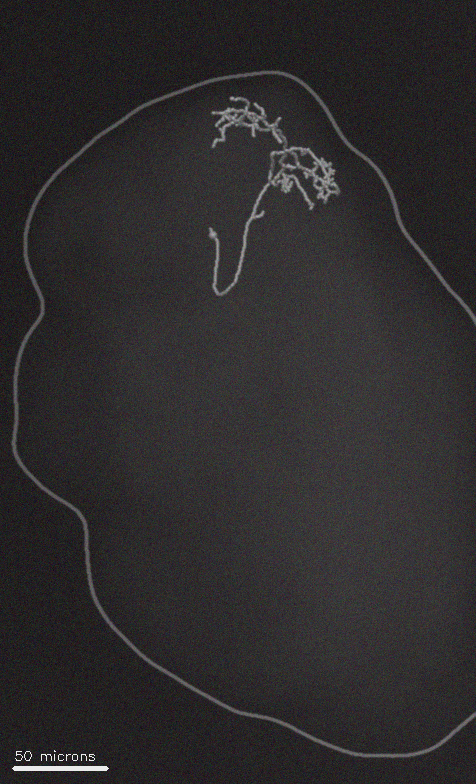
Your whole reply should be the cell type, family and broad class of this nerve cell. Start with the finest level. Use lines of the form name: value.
cell type: LHAV5a6_a
family: hemilineage VPNl&d1_dorsal
broad class: central-brain intrinsic neuron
